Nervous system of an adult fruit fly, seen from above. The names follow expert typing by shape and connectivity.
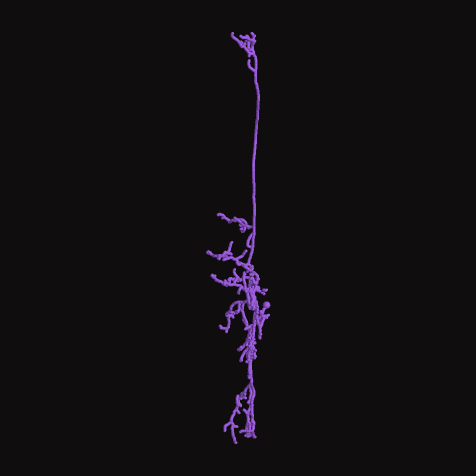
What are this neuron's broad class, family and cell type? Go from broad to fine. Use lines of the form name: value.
broad class: ascending neuron
family: hemilineage 05B
cell type: AN05B049_b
